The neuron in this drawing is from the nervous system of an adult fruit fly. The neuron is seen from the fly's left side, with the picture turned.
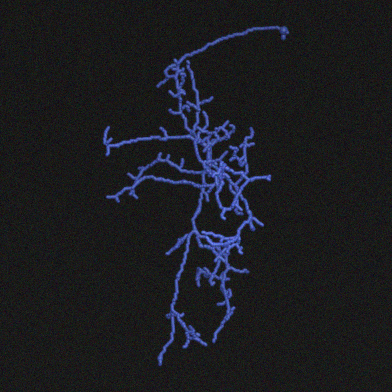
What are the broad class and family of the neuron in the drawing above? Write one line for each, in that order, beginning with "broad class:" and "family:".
broad class: nerve-cord intrinsic neuron
family: hemilineage 20A.22A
